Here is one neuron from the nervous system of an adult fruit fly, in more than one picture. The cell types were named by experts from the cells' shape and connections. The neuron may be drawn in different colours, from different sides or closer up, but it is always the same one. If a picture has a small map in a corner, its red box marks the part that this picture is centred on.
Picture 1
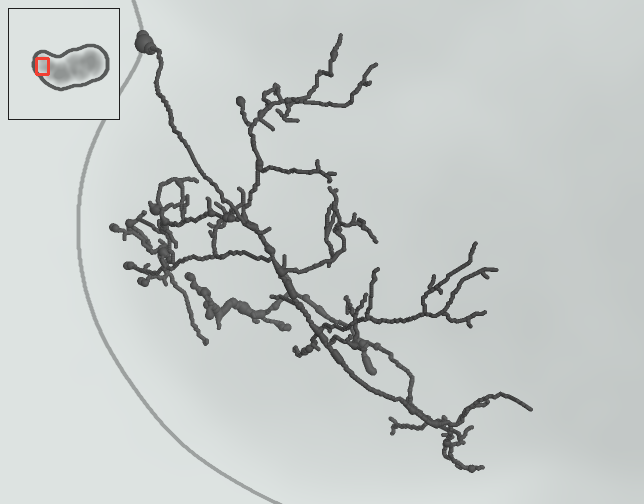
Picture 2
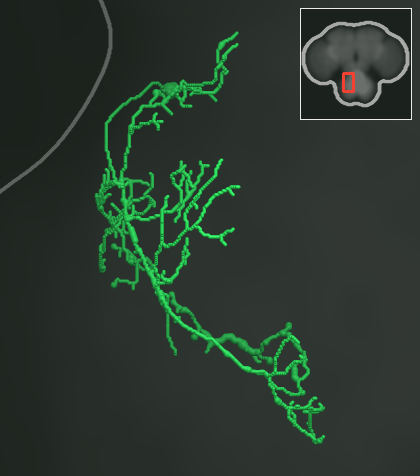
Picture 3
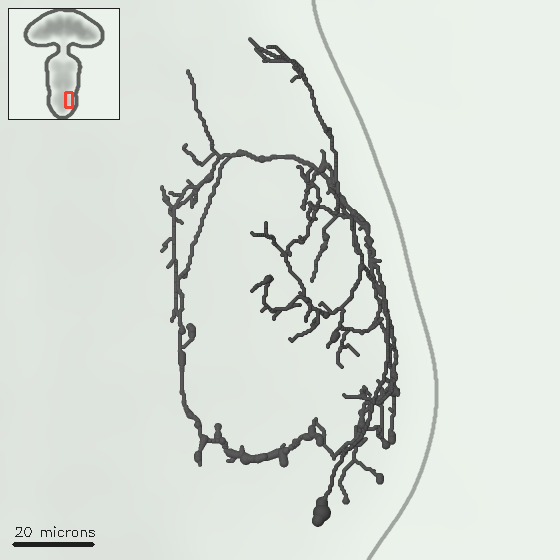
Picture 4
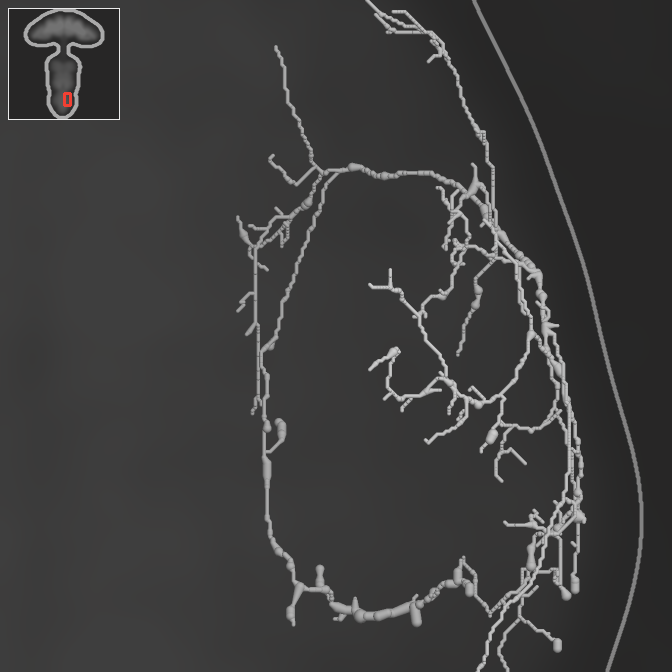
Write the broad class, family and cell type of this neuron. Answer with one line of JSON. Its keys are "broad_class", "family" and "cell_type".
{"broad_class": "nerve-cord intrinsic neuron", "family": "hemilineage 09A", "cell_type": "IN09A035"}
